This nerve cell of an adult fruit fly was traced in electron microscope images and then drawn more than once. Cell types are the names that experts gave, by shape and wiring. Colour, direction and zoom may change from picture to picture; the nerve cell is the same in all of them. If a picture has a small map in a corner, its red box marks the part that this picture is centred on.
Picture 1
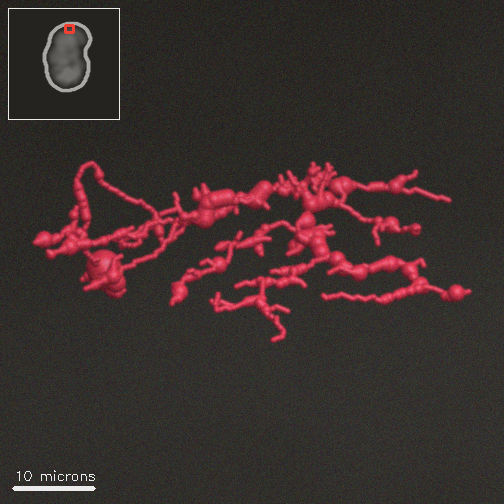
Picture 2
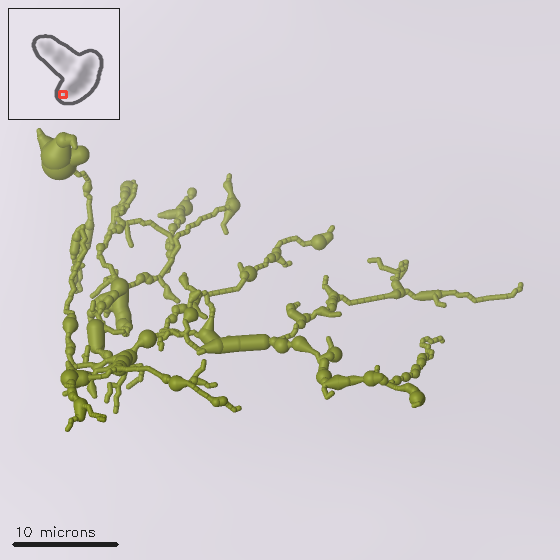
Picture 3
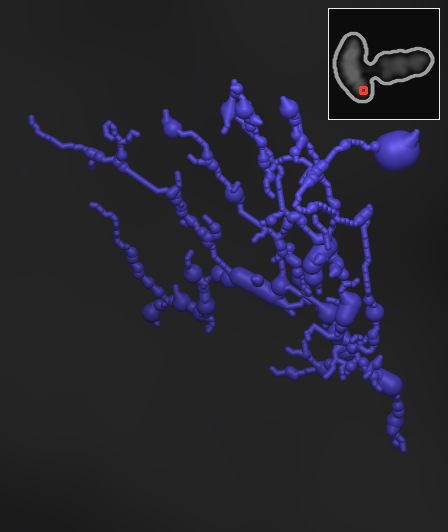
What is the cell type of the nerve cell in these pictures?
Dm-DRA1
